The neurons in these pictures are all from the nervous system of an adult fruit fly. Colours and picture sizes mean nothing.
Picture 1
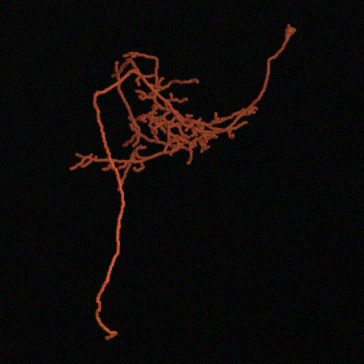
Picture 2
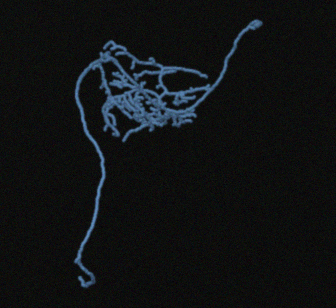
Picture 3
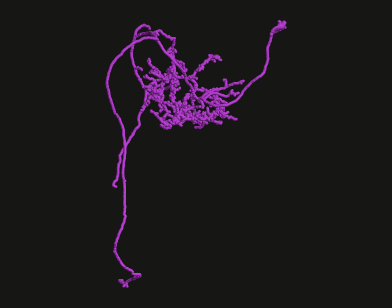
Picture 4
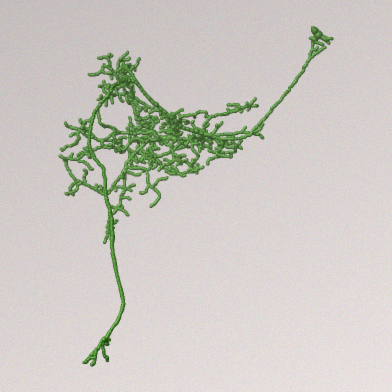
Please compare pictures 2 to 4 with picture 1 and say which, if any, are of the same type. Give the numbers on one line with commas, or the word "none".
2, 3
